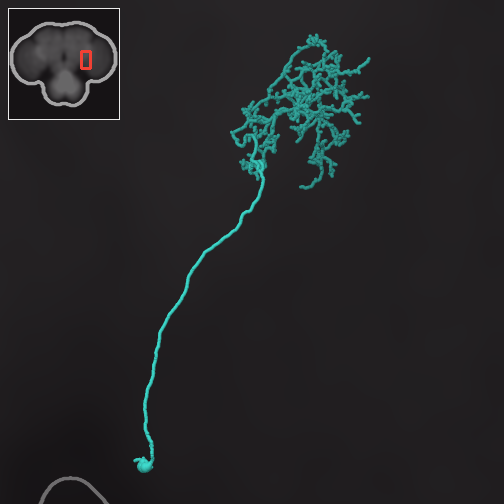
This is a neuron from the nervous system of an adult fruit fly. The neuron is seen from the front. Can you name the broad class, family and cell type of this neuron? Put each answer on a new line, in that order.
optic-lobe intrinsic neuron
Li
Li22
